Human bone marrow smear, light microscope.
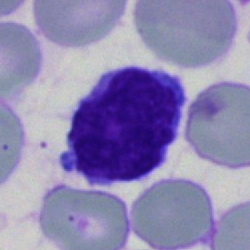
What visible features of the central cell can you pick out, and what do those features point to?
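The central cell has a roughly oval outline with a bumpy, uneven edge. A small rounded bleb projects from its lower left edge. Red cells surround it on all sides without overlapping it. It is a lymphocyte.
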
